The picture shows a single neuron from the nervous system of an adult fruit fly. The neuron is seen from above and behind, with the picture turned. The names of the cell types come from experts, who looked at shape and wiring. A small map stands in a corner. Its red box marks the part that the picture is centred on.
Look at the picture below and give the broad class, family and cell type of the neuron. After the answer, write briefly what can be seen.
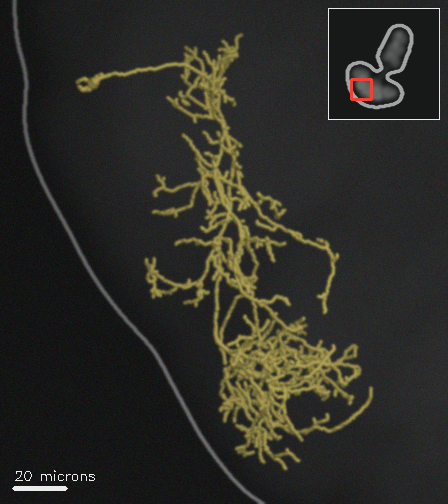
Its broad class is central-brain intrinsic neuron. The family is LHPD. It is of cell type LHPD2c7. It lies in the brain. By the scale bar it is about 170 microns tall in this view. Dozens of branch ends can be seen.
